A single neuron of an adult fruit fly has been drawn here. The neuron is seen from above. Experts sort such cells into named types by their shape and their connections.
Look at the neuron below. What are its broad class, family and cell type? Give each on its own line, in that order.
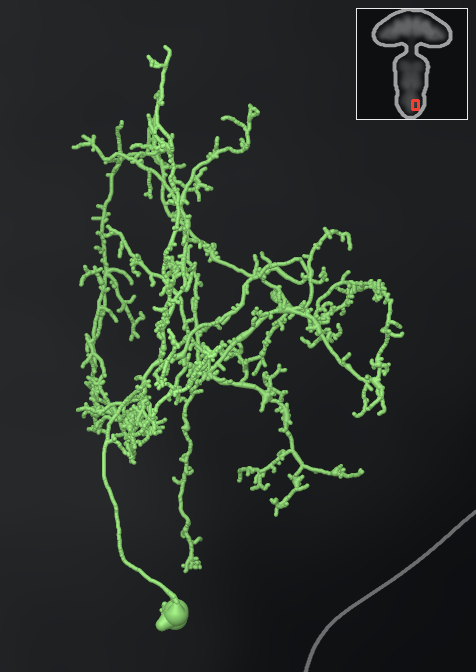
nerve-cord intrinsic neuron
hemilineage 20A.22A
IN20A.22A048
